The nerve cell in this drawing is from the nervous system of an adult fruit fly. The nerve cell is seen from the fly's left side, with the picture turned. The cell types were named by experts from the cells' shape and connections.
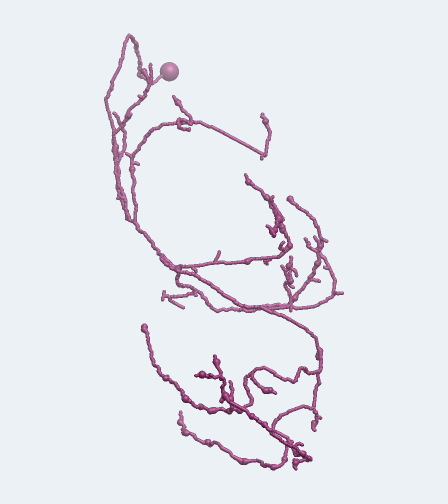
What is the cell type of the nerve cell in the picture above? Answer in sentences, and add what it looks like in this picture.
Its cell type is SLP115. It is a central-brain intrinsic neuron. The cell body is at the top of the picture. Dozens of branch ends can be seen.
